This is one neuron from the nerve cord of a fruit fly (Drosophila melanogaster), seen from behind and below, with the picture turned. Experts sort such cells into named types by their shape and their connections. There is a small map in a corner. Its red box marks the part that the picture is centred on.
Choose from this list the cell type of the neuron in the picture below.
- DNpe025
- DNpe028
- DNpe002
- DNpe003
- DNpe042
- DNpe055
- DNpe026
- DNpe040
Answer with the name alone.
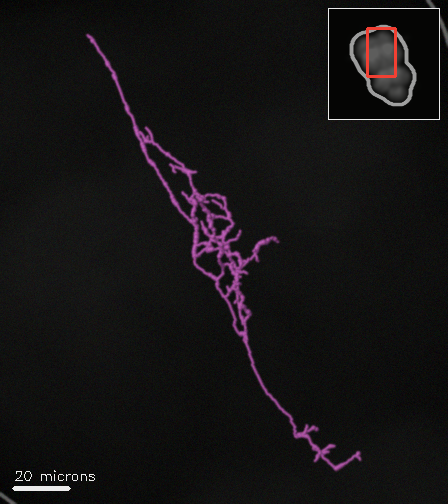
DNpe042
